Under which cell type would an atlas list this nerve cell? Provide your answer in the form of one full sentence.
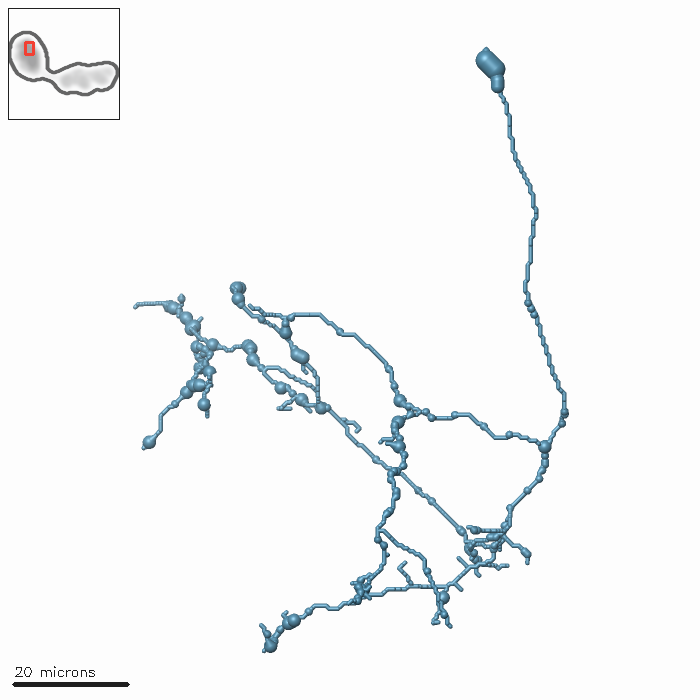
This nerve cell is recognized as the cell type CB2869.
